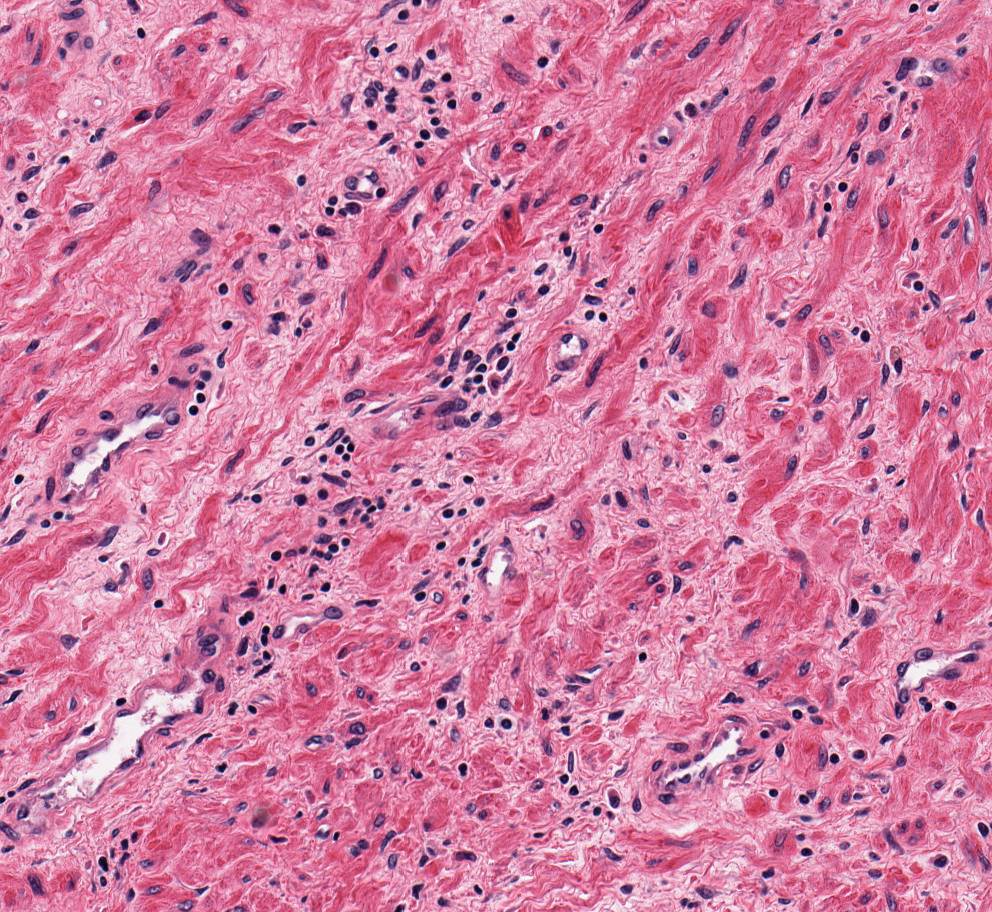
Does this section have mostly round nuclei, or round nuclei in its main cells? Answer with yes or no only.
No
